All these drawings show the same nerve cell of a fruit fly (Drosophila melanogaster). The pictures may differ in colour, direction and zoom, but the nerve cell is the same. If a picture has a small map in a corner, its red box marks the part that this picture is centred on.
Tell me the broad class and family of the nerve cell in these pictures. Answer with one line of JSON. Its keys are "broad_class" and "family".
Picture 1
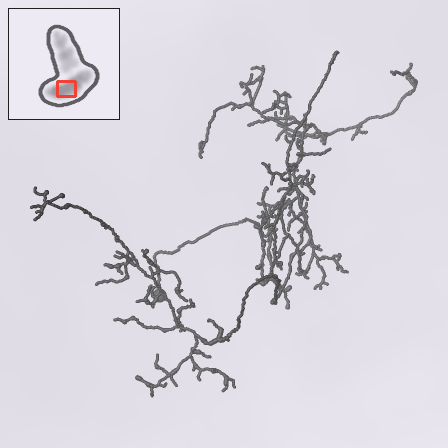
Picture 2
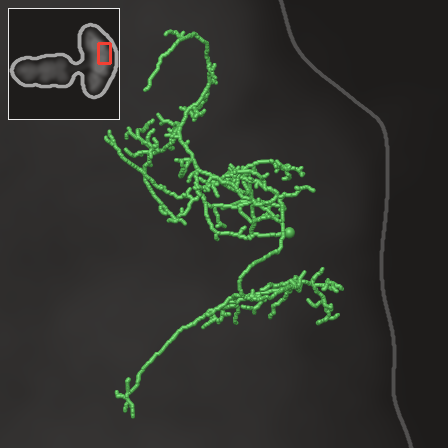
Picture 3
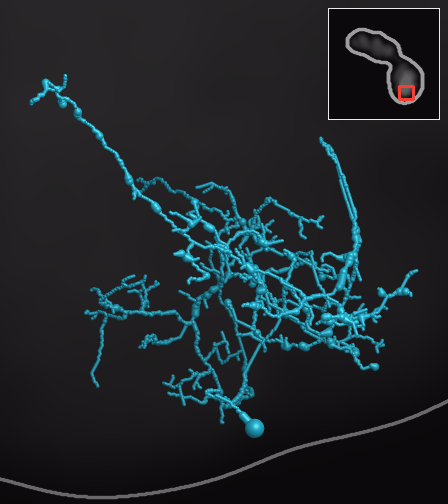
{"broad_class": "central-brain intrinsic neuron", "family": "hemilineage SMPad3"}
